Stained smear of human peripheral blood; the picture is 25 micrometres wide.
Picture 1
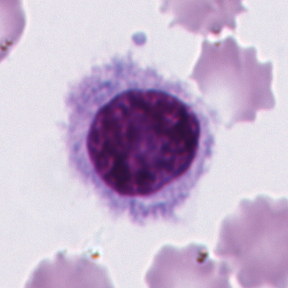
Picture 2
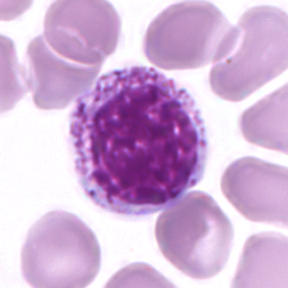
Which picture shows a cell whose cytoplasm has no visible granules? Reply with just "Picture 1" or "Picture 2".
Picture 1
